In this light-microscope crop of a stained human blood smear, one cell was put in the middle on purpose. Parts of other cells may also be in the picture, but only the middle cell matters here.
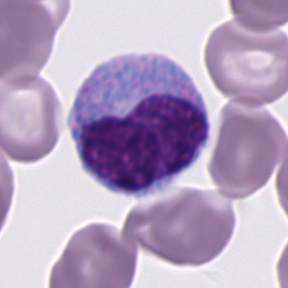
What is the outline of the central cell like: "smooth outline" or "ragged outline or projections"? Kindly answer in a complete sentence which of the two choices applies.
The border of this cell is smooth and even.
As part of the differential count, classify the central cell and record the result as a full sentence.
The cell at the middle of the crop is recognized as a monocyte.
